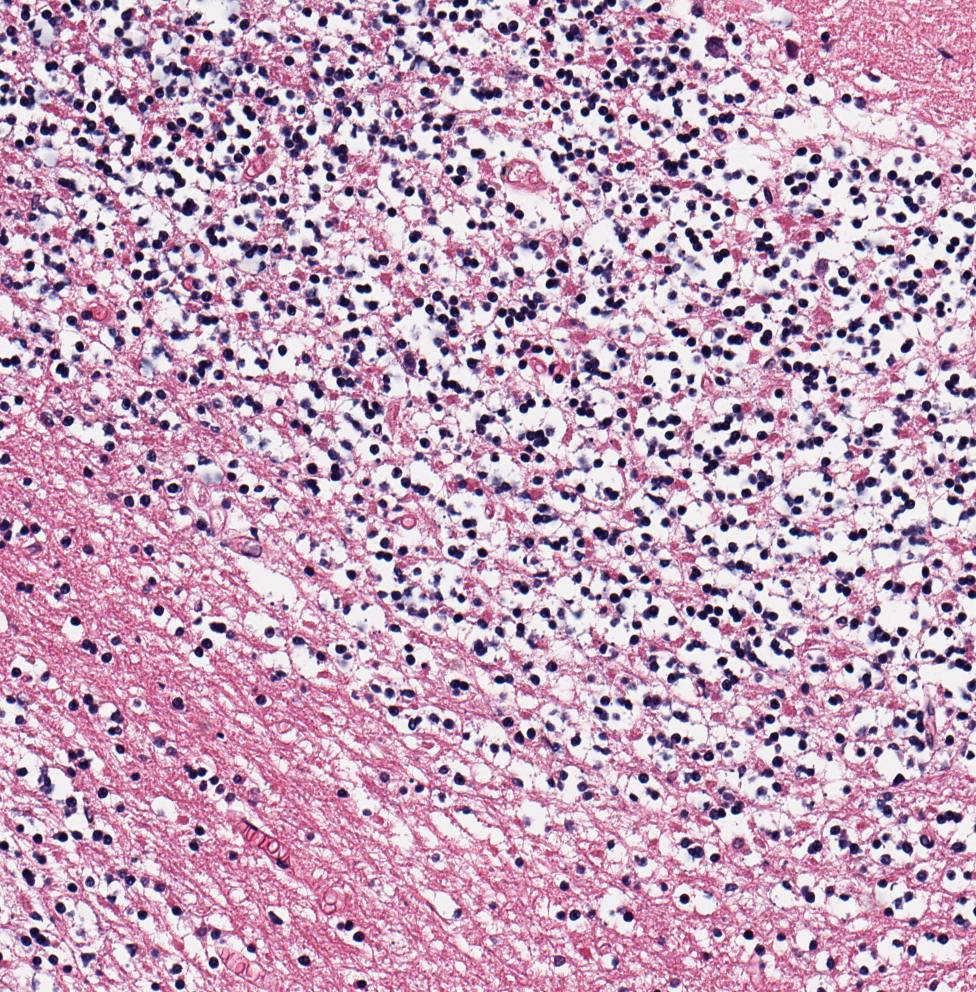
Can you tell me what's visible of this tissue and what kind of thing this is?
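Looking first at the layout, a densely cellular zone fills the upper and central right of the field, and the lower left is less cellular pink fibrillary tissue. The crowded cells have small, round nuclei, uniformly dark. Many of those nuclei sit within clear, empty-looking halos rather than visible pink cytoplasm. Clear vacuolation spreads widely around cells, so the tissue looks bubbly. This is cerebellum.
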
